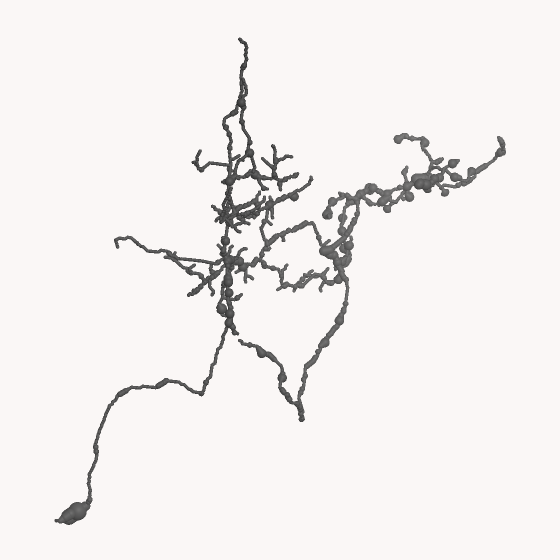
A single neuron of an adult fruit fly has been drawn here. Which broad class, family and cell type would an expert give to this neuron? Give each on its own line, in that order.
central-brain intrinsic neuron
hemilineage LHa2
SLP094_b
